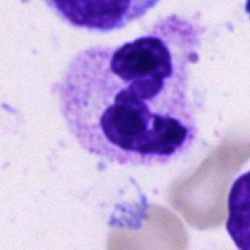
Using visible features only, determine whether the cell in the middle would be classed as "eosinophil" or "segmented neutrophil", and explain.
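Answer: segmented neutrophil. The granules decide it: fine pink-violet granules are scattered throughout the pale pinkish-lilac cytoplasm.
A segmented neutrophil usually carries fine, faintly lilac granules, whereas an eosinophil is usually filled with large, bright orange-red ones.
The nucleus is divided into connected lobes arranged in an S-like curve.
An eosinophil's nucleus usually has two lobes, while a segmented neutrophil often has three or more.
The cytoplasm is plentiful and extends widest on the left side of the nucleus.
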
